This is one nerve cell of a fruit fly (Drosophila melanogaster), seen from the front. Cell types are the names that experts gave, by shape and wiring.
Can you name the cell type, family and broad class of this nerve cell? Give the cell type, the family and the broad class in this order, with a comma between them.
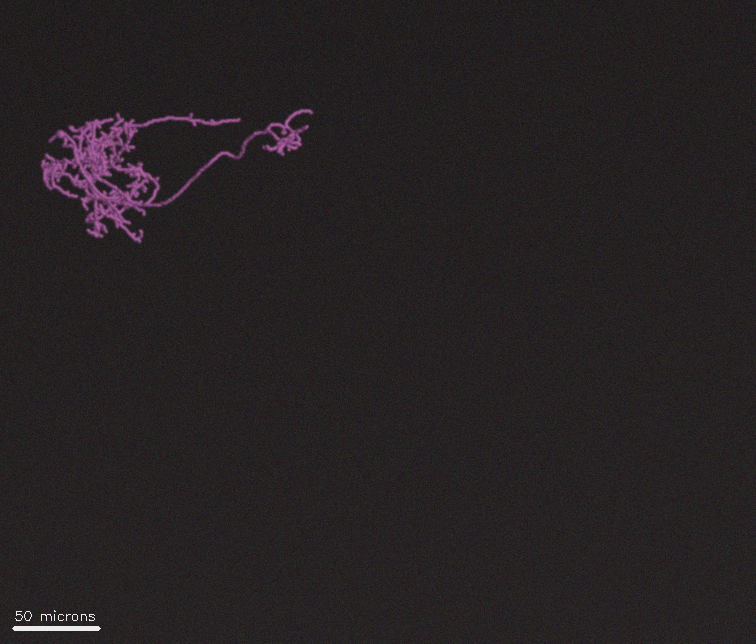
CB1308, hemilineage LHl2_dorsal, central-brain intrinsic neuron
